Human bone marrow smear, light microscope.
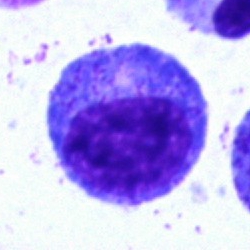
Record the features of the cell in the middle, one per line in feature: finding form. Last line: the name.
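Nucleus: off-centre, down in the lower part
Chromatin: coarse, clumped into dark patches
Cytoplasm: widest above the nucleus
Pale zone: in the cytoplasm, just above the nucleus
Name: promyelocyte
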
